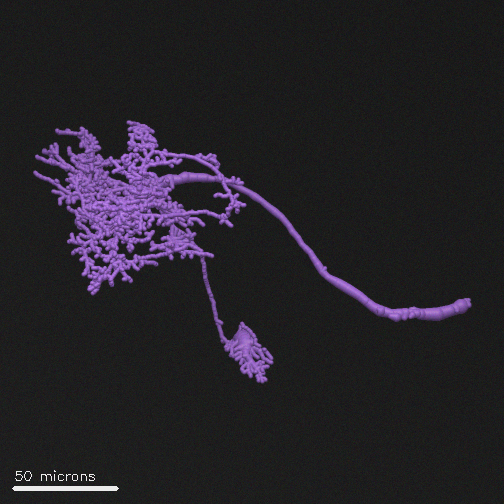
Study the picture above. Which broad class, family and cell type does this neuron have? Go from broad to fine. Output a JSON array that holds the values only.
["motor neuron of the nerve cord", "hemilineage 16B", "i1 MN"]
